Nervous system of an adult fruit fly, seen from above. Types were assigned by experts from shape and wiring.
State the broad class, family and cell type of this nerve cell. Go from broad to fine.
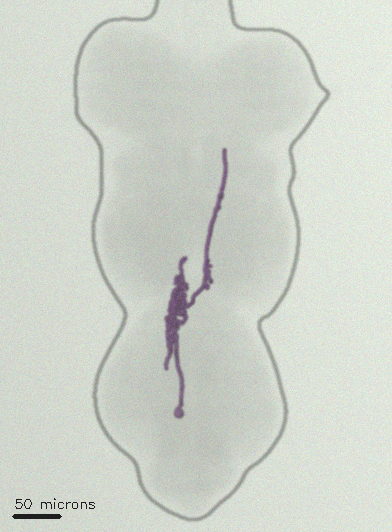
nerve-cord intrinsic neuron; hemilineage 10B; IN10B058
